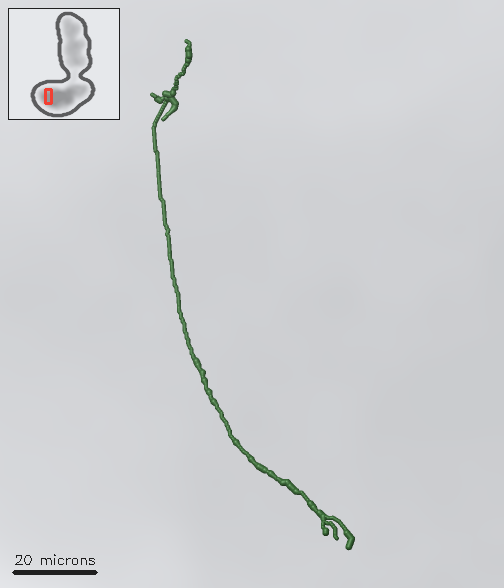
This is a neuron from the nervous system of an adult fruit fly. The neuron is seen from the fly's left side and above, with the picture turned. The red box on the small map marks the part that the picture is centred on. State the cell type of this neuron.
L4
